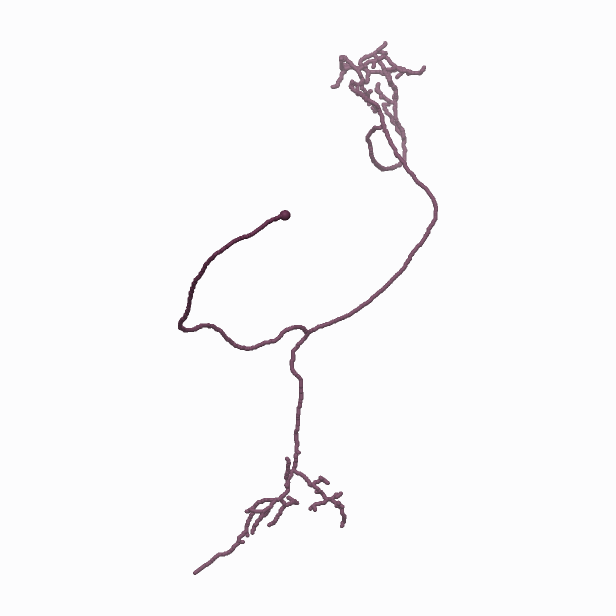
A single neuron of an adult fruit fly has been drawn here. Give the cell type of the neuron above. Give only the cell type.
mAL4F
